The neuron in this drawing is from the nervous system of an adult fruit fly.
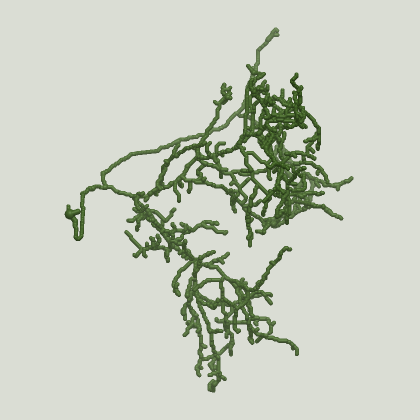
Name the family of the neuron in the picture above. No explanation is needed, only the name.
hemilineage VLPa1_medial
